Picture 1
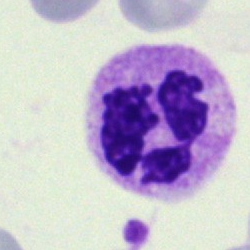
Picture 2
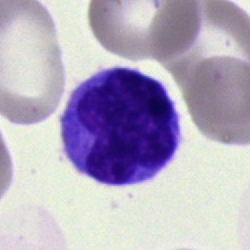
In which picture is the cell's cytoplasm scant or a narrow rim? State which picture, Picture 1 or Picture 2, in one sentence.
Picture 2 holds the cell with no more than a narrow rim of cytoplasm.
